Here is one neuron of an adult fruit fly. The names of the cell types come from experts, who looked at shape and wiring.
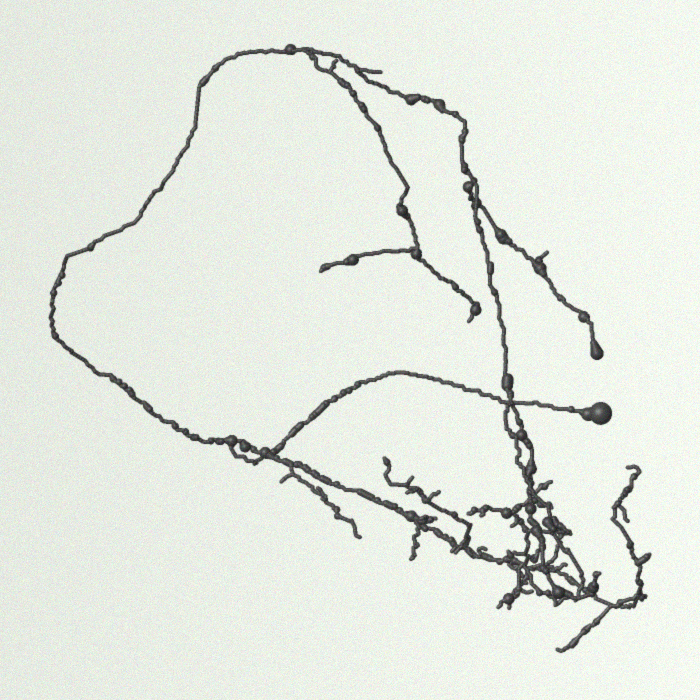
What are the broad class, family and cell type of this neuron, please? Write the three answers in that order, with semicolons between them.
central-brain intrinsic neuron; hemilineage DL1_dorsal; LHPV5b4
